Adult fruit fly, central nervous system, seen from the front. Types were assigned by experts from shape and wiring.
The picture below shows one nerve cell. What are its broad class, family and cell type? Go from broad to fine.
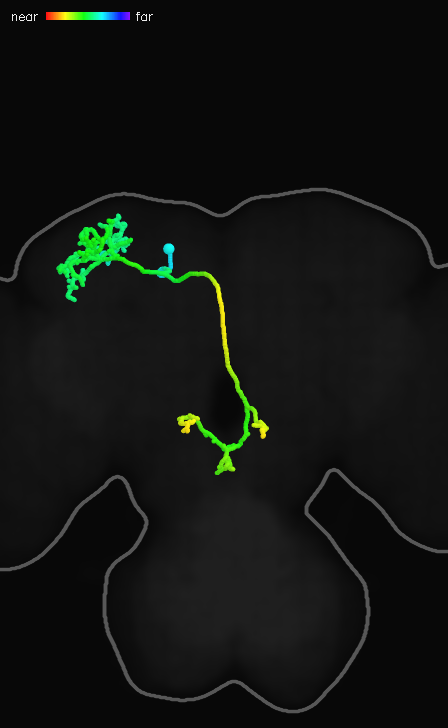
central-brain intrinsic neuron; hemilineage SMPpv1; LHPV11a1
